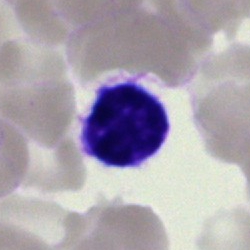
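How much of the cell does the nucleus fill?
Nearly the whole cell; only a very thin rim of cytoplasm remains.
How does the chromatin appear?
Dense and dark purple, with faint mottling.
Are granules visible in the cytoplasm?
None are visible.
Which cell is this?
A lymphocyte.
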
